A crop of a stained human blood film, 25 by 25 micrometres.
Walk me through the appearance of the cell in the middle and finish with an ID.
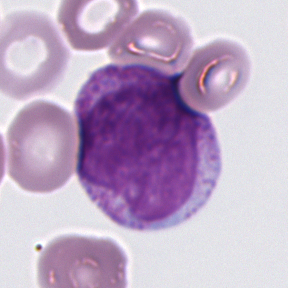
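A large nucleus fills most of the cell and lies off-centre toward the upper left. The cytoplasm is pale bluish-lilac, with its widest band running along the right and lower edge. The cell is an atypical promyelocyte.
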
